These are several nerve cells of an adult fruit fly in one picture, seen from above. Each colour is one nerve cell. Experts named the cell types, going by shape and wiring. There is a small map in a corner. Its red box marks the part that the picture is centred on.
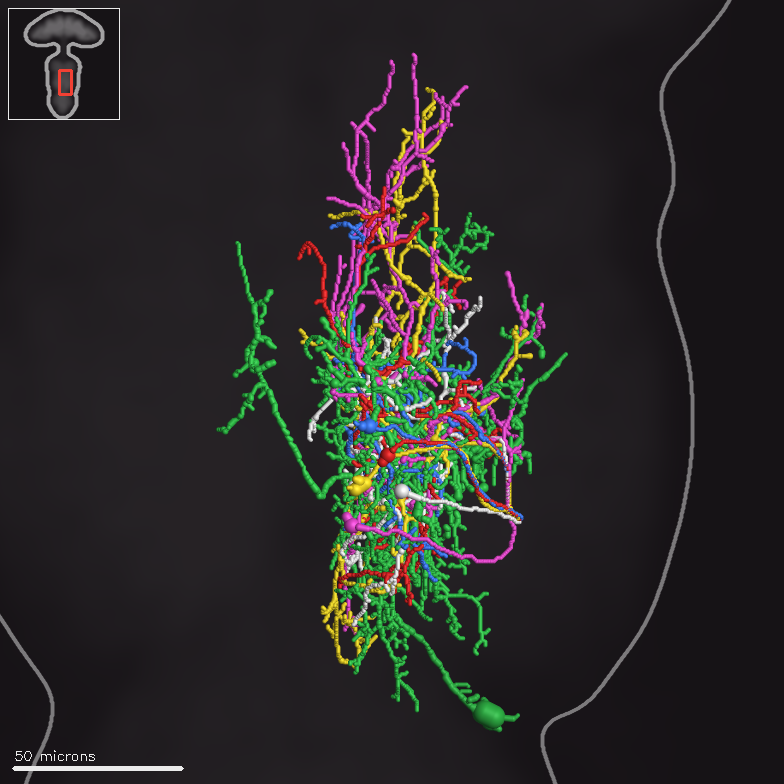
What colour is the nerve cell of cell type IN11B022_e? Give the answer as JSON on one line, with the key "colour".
{"colour": "red"}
